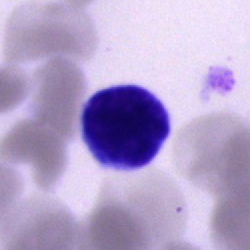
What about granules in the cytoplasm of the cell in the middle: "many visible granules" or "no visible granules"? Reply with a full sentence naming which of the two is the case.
The cytoplasm of the cell lacks visible granules entirely.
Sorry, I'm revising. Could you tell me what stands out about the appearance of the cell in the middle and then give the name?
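Looking at this one, the outline is round and smooth. I can't make out any distinct rim of cytoplasm around the nucleus. The chromatin stains dense and dark blue-purple all the way through, and I see no vacuoles anywhere. So this is a lymphocyte.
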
